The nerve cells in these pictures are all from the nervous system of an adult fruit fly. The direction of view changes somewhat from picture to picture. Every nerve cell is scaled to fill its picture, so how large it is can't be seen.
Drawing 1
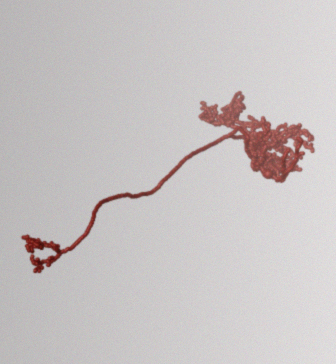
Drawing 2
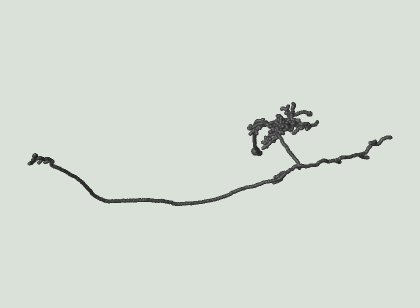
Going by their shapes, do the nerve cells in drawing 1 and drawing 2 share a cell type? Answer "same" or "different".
different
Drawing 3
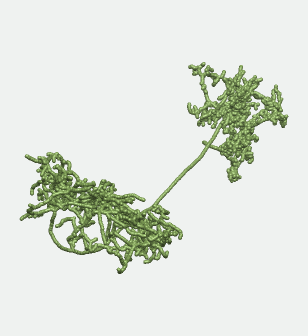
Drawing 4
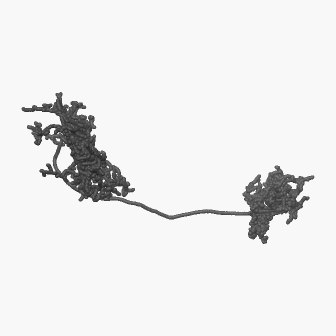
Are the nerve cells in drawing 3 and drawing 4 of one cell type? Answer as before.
same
